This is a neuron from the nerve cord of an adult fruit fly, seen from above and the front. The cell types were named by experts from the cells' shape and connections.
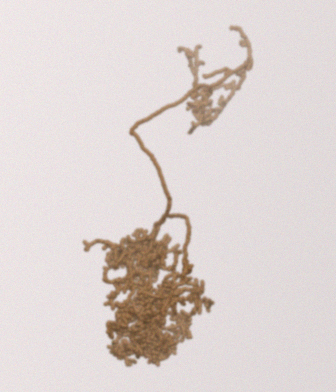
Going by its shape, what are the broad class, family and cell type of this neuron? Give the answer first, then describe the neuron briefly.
Its broad class is nerve-cord intrinsic neuron. The family is hemilineage 19A. The cell type is IN19A006. The picture shows dozens of branch ends. As drawn here it is taller than it is wide.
